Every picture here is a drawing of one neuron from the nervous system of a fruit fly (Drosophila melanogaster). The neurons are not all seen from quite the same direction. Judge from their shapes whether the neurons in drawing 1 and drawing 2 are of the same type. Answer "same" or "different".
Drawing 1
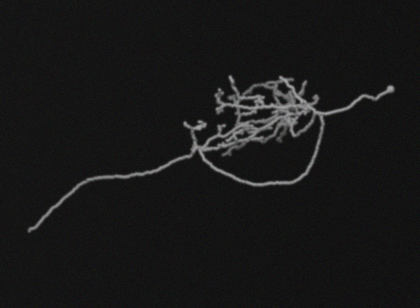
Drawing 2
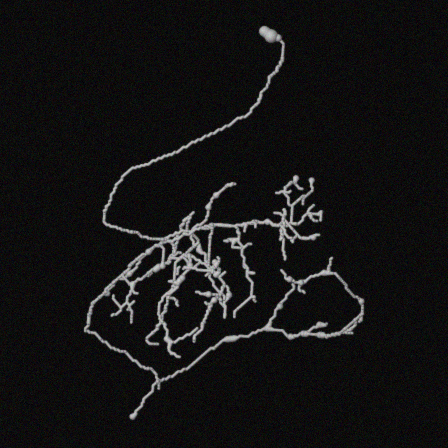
different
